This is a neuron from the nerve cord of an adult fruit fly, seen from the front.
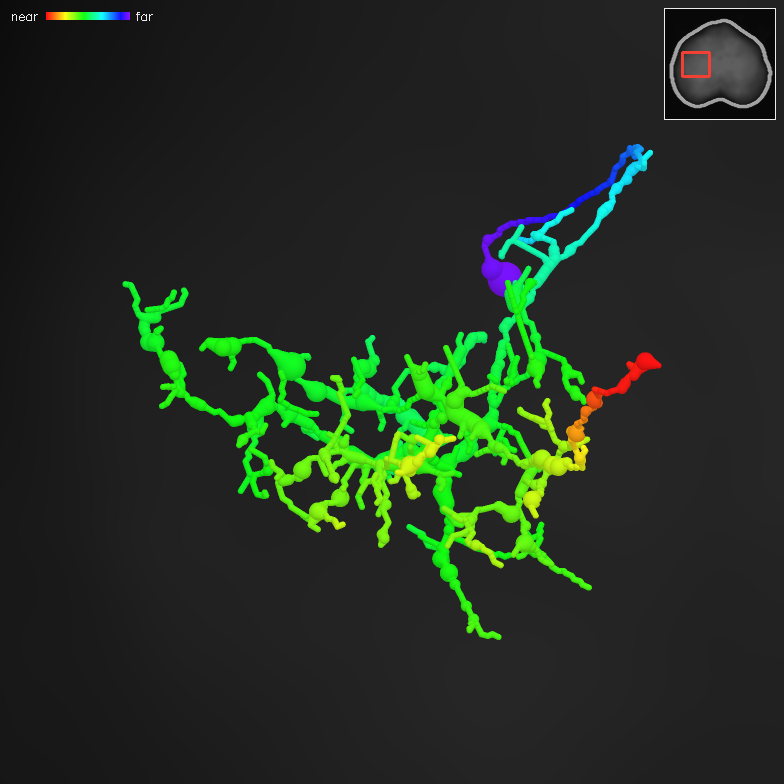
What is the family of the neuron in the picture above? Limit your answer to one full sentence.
It is hemilineage 20A.22A that names the family of this neuron.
